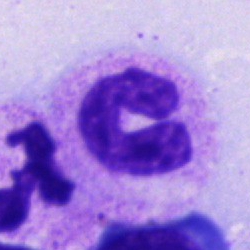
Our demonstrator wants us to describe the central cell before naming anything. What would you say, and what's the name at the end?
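Outline roughly round. Nucleus curved into a C, opening facing right; no nucleoli visible. Cytoplasm filled with fine pinkish-violet granules. Band neutrophil.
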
